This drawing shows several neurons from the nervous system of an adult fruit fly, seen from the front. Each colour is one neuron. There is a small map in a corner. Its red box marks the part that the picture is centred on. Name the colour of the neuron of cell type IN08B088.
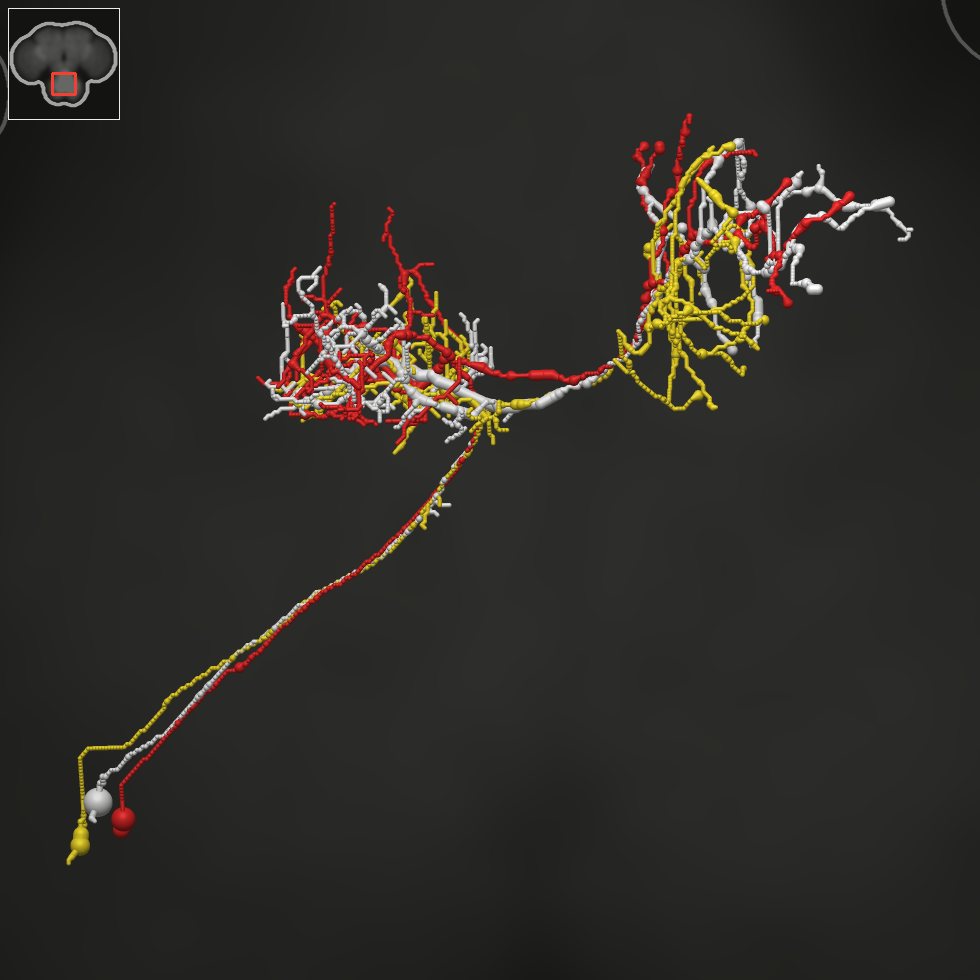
red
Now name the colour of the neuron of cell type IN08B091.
white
